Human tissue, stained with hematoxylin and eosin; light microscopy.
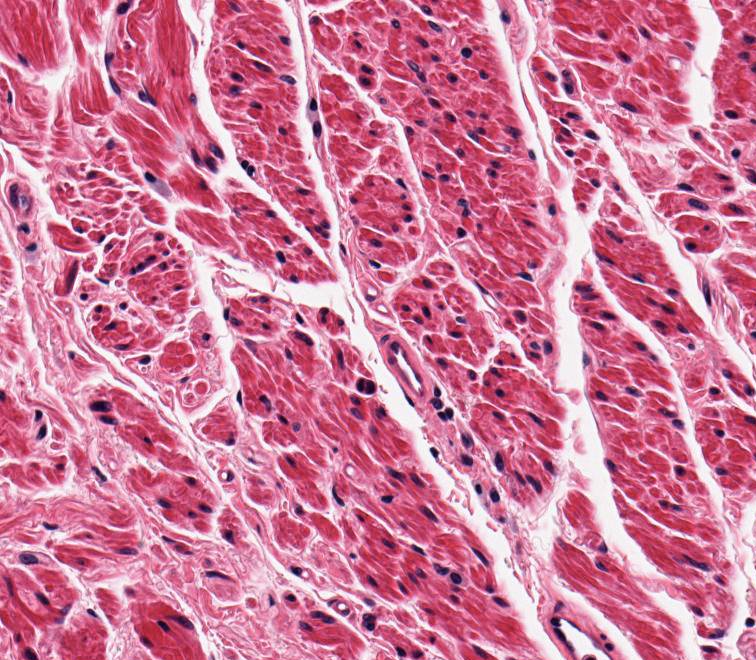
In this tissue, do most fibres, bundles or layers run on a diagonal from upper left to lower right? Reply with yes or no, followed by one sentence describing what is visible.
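Yes. The muscle fibres are grouped in bundles that run diagonally from the upper left toward the lower right of the field.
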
